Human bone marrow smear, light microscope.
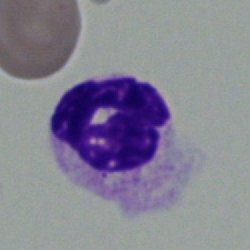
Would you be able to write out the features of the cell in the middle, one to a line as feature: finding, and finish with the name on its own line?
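Nucleus: folded into a twisted, ring-like mass around a small pale gap
Chromatin: dense, dark purple, coarsely clumped
Nucleolus: none visible
Lower edge: irregular and ragged
Name: segmented neutrophil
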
